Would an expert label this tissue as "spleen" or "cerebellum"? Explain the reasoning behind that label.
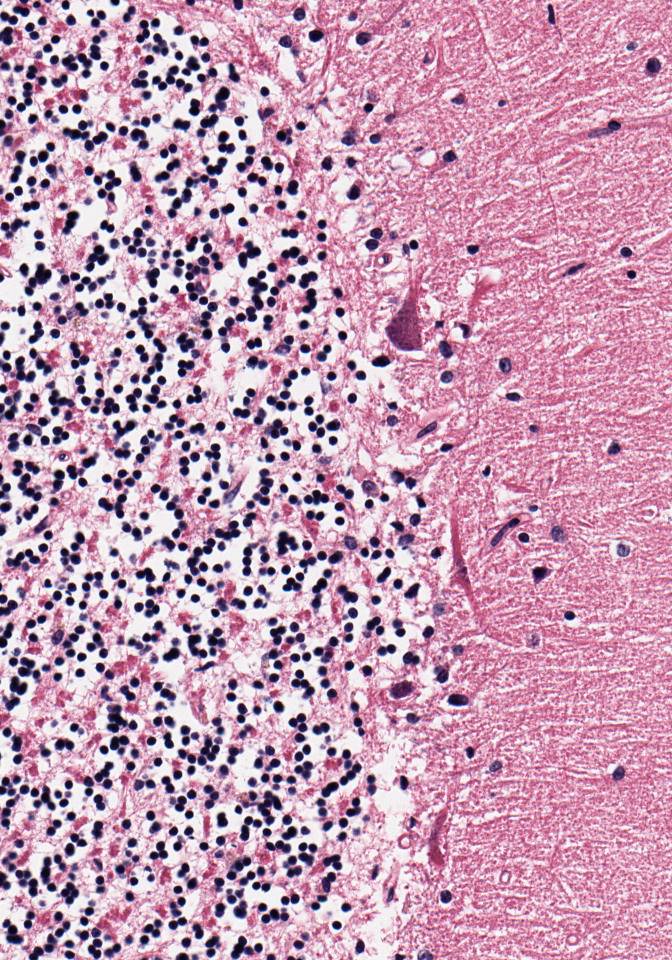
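This is cerebellum, not spleen. First check: the left layer is packed with granule cells, their nuclei small, round and dark, their cytoplasm scant.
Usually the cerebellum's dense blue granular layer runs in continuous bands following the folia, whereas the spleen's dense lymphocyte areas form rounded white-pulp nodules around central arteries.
Second check: the right layer is finely fibrillar pink neuropil with only scattered small nuclei.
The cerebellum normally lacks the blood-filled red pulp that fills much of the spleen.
Also seen: large neurons along the border are few and widely spaced, not a continuous row.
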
